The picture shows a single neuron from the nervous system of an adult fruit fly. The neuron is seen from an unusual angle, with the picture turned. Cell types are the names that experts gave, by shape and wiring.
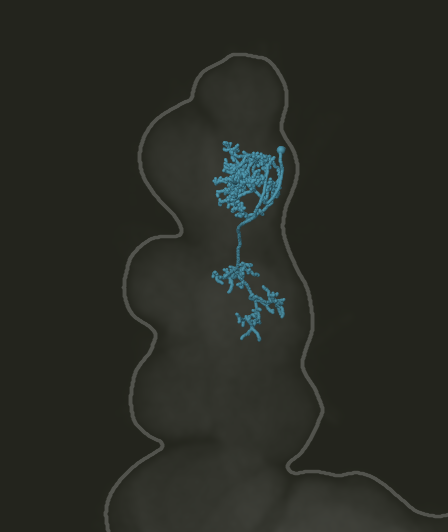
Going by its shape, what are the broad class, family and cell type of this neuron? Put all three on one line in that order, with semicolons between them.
nerve-cord intrinsic neuron; hemilineage 09A; IN09A009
